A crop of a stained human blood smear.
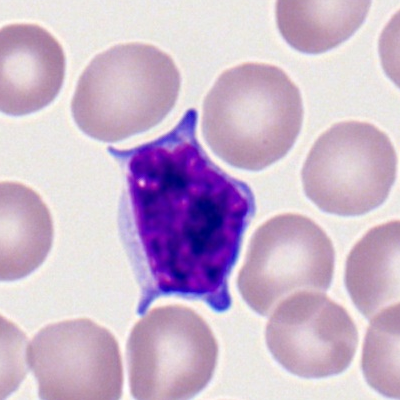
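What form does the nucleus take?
A single unlobed mass filling most of the cell.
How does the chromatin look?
Dark purple, coarsely clumped.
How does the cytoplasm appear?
Pale blue, in a rim widest on the left of the nucleus, extending into tapering points that stain deeper blue at their tips.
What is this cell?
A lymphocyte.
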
